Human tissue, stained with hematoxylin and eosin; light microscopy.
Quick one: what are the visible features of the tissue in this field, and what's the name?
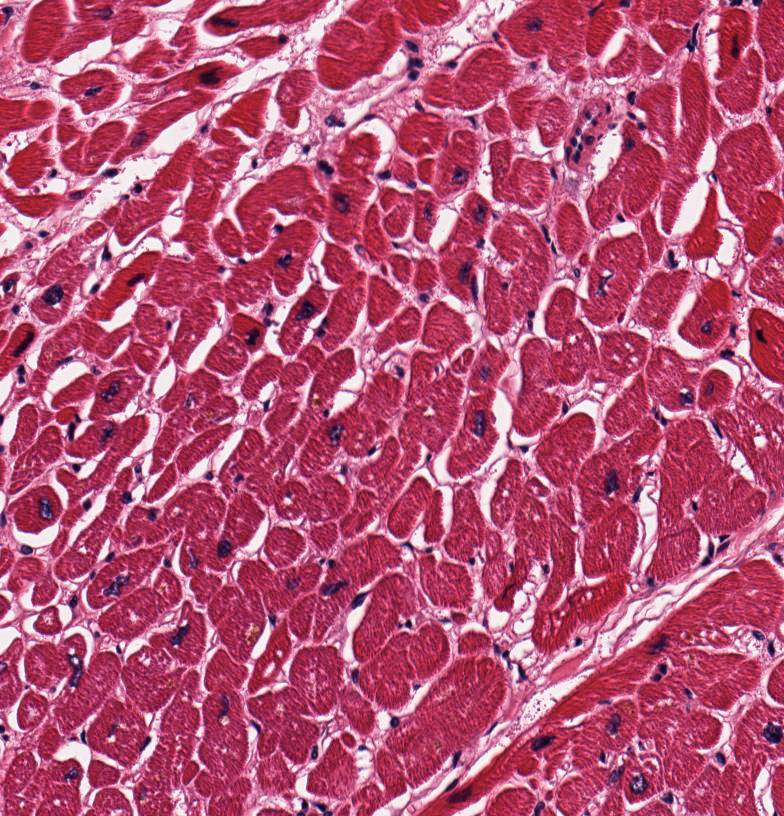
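You'll see most muscle fibres cut across, giving rounded to polygonal profiles, many of them irregular, lobed or branching rather than evenly round. Their cytoplasm is deep red-pink and finely fibrillar. In the lower right corner a separate band runs obliquely, parted off by a thin diagonal strip of connective tissue. This is the left ventricle of the heart.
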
